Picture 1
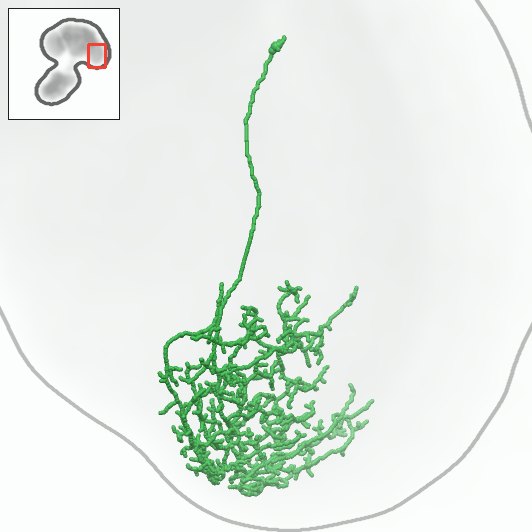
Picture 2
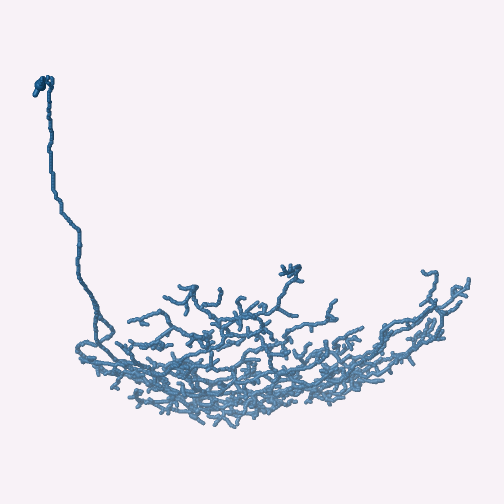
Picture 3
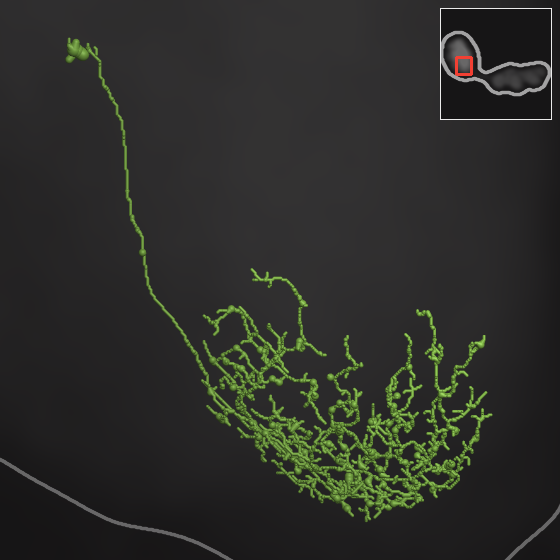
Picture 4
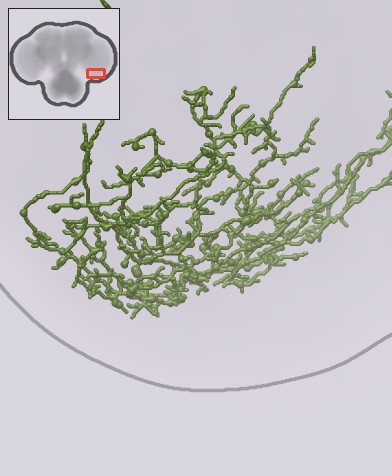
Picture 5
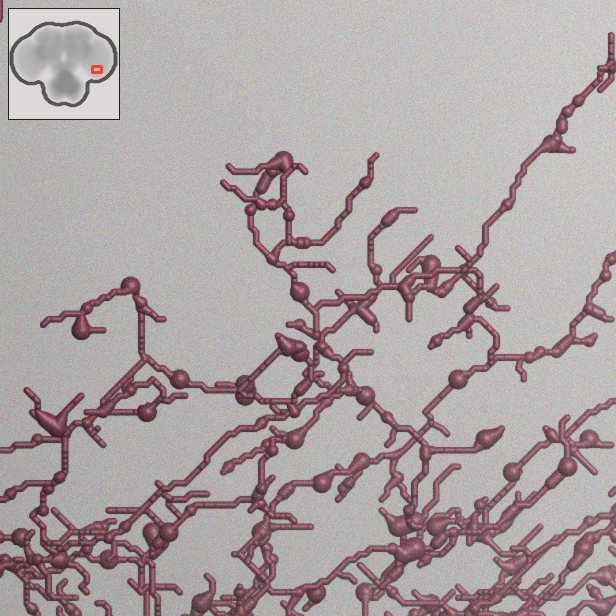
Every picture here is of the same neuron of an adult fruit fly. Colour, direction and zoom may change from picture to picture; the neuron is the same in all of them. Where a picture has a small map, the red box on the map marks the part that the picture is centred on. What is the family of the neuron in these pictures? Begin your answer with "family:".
family: Cm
